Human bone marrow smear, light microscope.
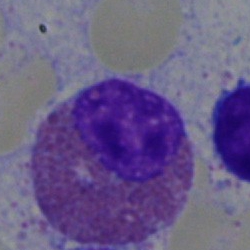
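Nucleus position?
Off-centre, toward the top; plentiful cytoplasm fills the lower part of the cell.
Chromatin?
Purple, with darker clumps and paler patches.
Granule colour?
Reddish-purple.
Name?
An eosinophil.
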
